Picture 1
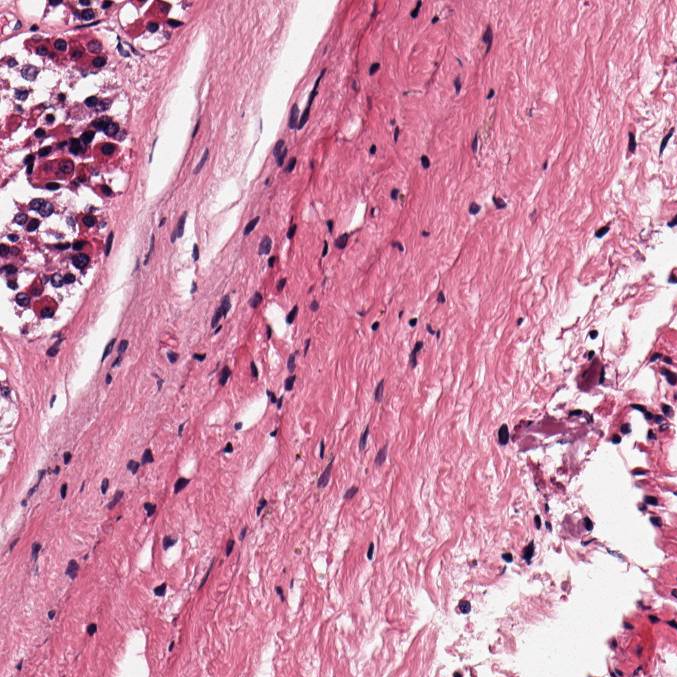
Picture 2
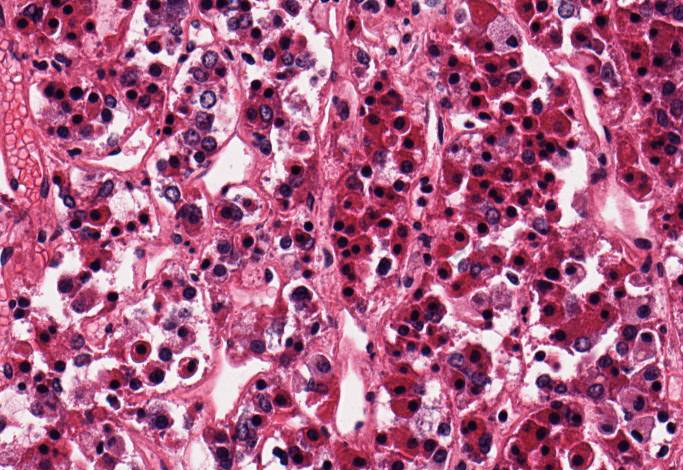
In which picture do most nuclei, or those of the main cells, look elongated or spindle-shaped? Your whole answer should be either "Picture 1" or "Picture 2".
Picture 1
